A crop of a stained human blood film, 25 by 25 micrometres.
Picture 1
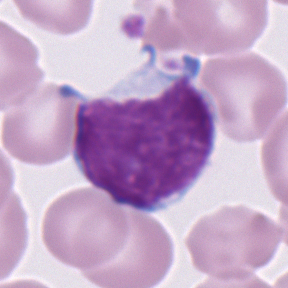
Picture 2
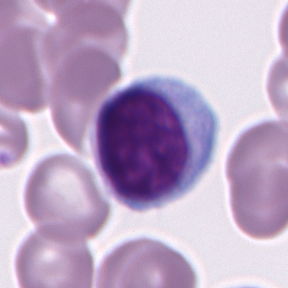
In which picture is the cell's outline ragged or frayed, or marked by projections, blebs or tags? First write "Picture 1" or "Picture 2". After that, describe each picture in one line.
Picture 1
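Picture 1: Small blue knob-like projections stick out from the upper edge of the cell.
Picture 2: The outline of the cell is round and smooth.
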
